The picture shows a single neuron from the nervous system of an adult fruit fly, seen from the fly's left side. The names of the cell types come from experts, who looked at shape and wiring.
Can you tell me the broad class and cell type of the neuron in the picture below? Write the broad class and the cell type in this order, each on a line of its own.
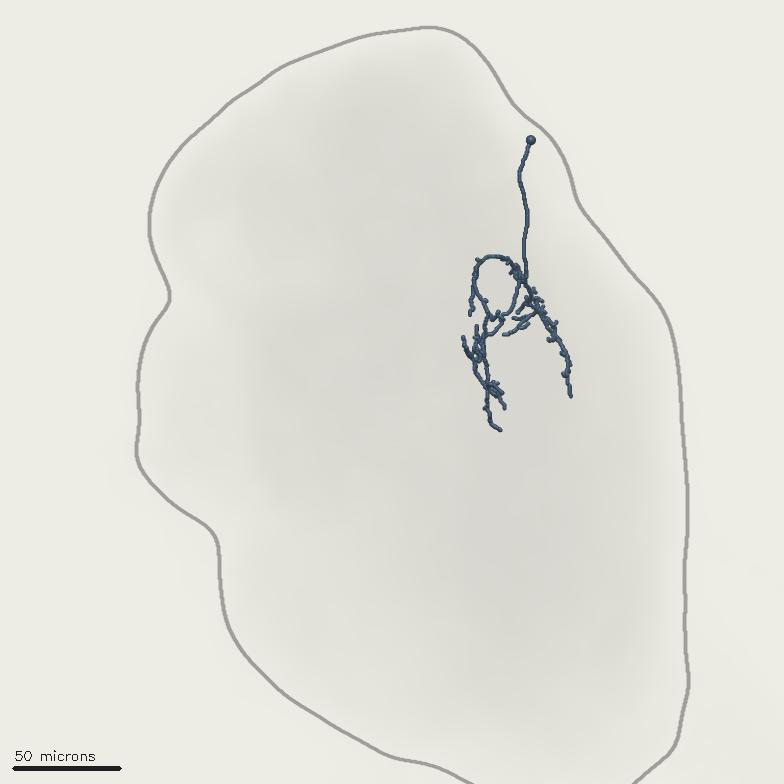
central-brain intrinsic neuron
CB1330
